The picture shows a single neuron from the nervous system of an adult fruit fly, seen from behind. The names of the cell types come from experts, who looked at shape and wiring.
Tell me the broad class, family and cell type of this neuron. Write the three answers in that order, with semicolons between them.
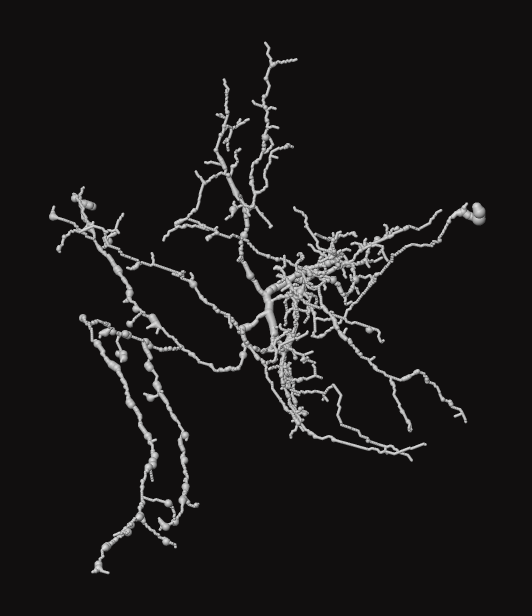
central-brain intrinsic neuron; hemilineage SMPpv2_ventral; PVLP201m_c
